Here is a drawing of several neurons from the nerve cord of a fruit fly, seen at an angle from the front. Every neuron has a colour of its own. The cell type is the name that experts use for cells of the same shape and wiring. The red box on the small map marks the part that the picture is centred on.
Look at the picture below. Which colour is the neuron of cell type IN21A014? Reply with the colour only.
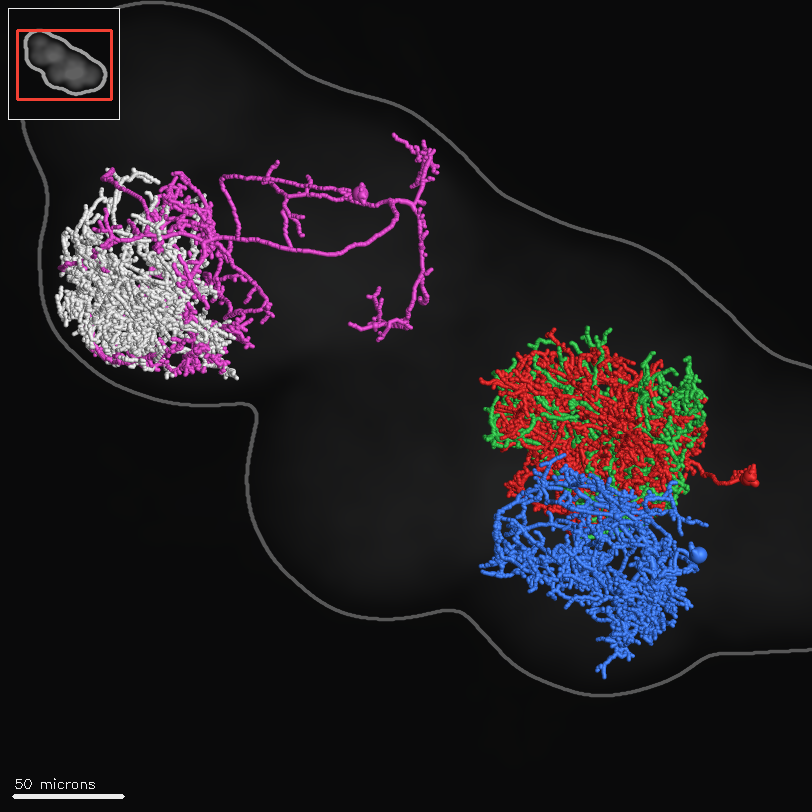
green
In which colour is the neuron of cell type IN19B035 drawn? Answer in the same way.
magenta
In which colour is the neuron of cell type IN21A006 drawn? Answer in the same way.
white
